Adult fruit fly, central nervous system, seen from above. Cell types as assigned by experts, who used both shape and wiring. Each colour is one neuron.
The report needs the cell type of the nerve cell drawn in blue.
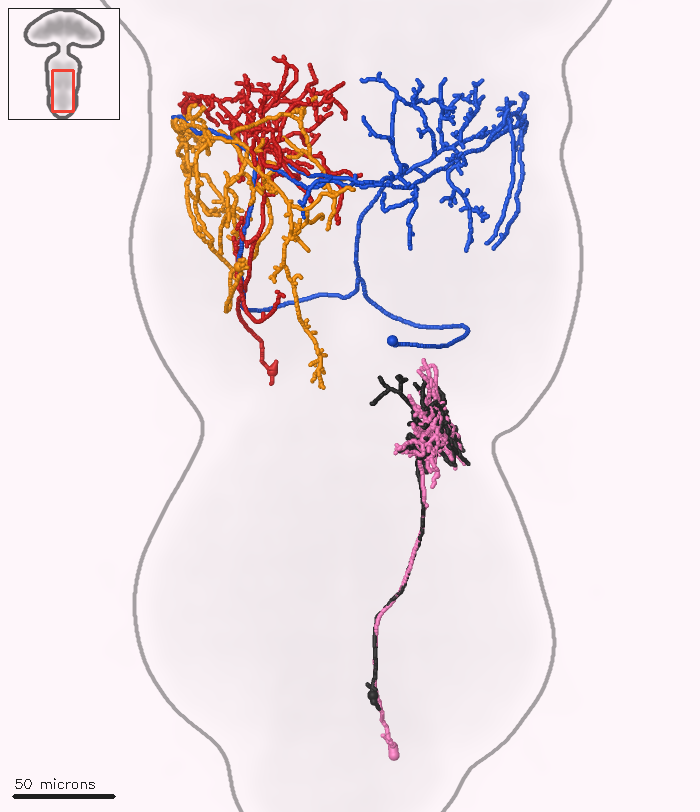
IN19B057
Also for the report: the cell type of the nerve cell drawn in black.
IN03B049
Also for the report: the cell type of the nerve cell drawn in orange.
IN11B015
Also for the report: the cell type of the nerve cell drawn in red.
IN03B052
